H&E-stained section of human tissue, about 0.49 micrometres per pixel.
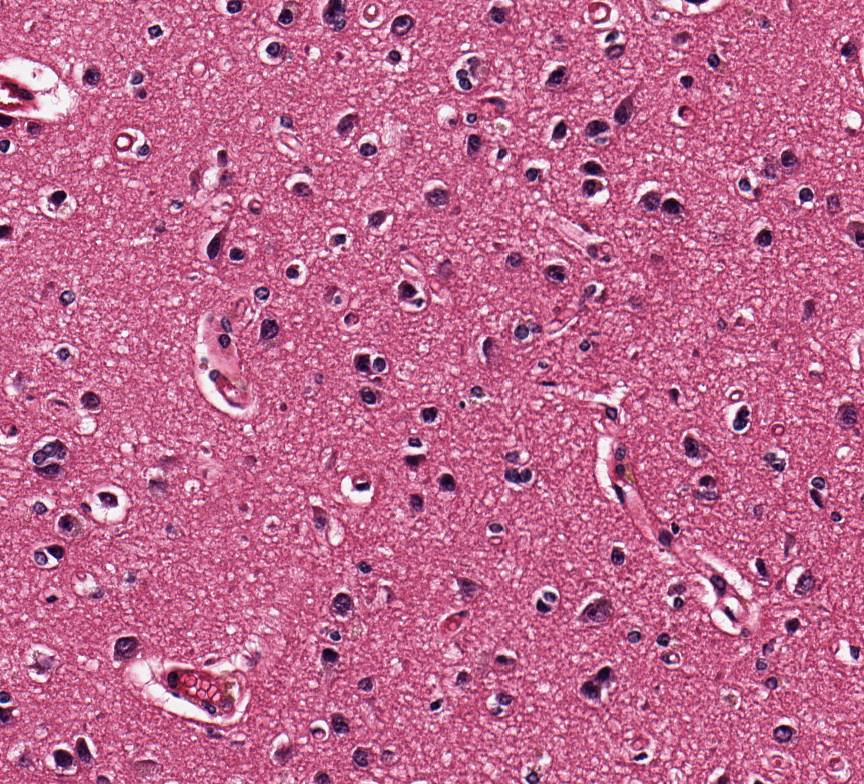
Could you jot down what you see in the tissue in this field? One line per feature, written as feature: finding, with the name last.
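Background: uniform, finely granular pink neuropil throughout, with cells scattered in it and no organised units
Nuclei: mostly small, round and dark-staining, with little visible cytoplasm
Distribution: fairly even across the field, singly or in small groups of two or three
Vessel: lower left, a cluster of red blood cells in its lumen
Tissue: cerebral cortex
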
